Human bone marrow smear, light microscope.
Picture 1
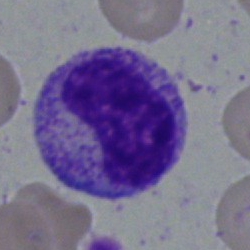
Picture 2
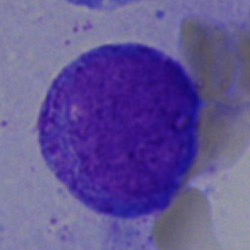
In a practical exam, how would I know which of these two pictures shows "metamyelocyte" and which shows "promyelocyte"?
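Picture 1 is the metamyelocyte; picture 2 is the promyelocyte. Both cells have a round, smooth outline. In the metamyelocyte, the nucleus lies off-centre toward the right and is indented on its left side, where it faces the paler cytoplasm; a pale, lightly stained patch of cytoplasm sits at the lower left, within that indentation. Its chromatin is dark purple, with a blotchy, uneven texture, and no vacuoles are visible in the cytoplasm.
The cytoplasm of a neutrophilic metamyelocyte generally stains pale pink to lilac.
In the promyelocyte, cytoplasm shows only as a thin blue rim at the edge of the cell, and pale grey red cells press against its right side.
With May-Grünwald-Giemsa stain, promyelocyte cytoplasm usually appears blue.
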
